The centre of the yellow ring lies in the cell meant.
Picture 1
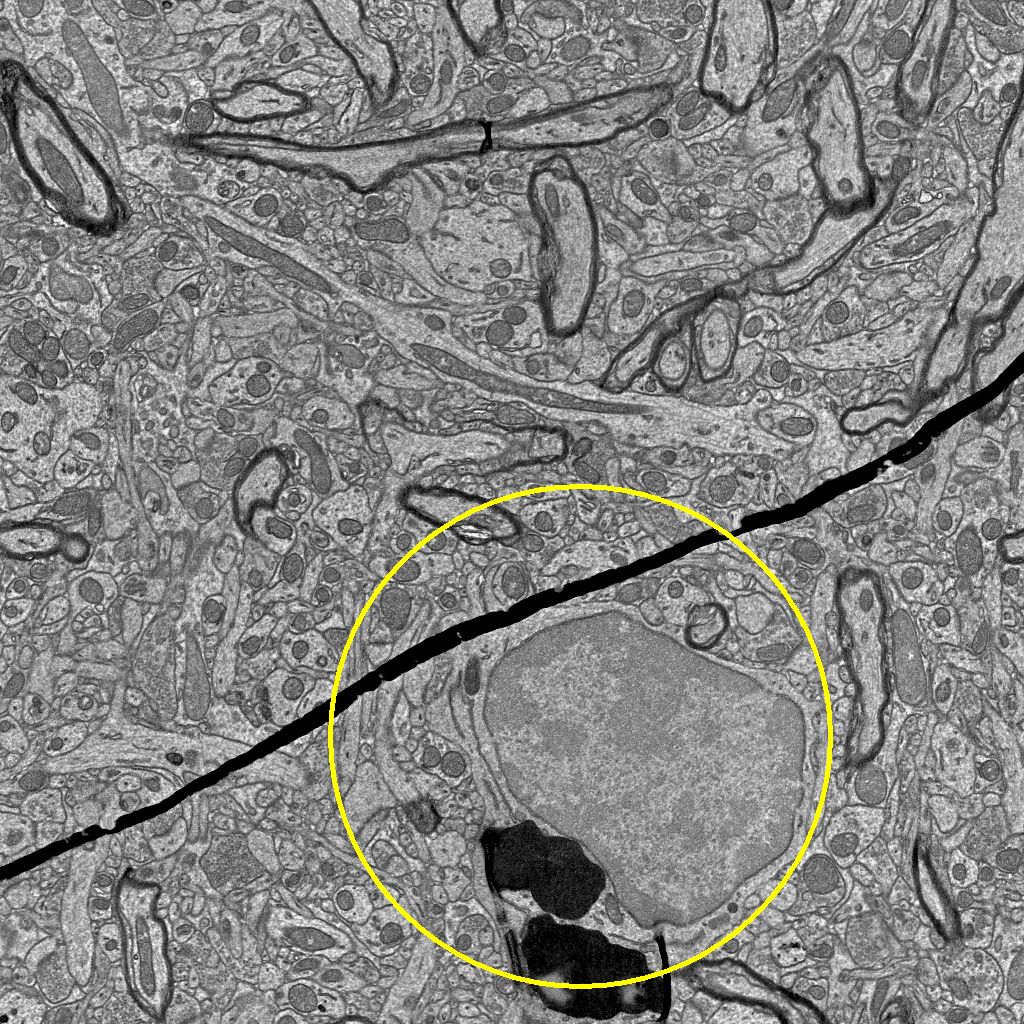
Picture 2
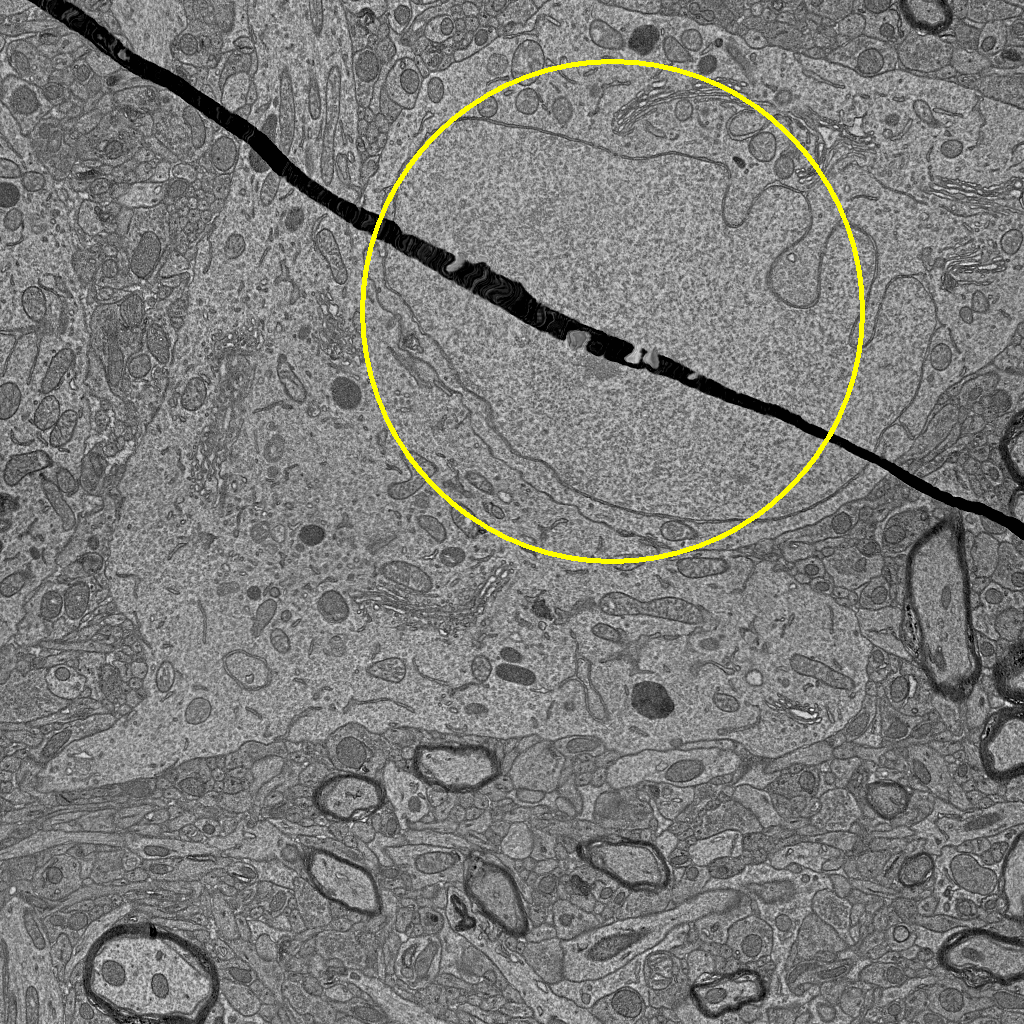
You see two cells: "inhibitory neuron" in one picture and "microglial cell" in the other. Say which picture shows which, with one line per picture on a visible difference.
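Picture 1 – microglial cell. The nuclear envelope runs smoothly, without deep infoldings.
Picture 2 – inhibitory neuron. At its upper right the nuclear envelope dips inward in a deep fold.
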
